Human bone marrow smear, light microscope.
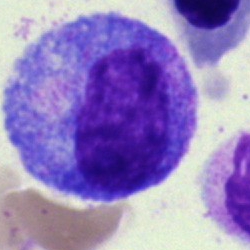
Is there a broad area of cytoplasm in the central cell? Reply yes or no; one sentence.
Yes, in this cell the cytoplasm is broad.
